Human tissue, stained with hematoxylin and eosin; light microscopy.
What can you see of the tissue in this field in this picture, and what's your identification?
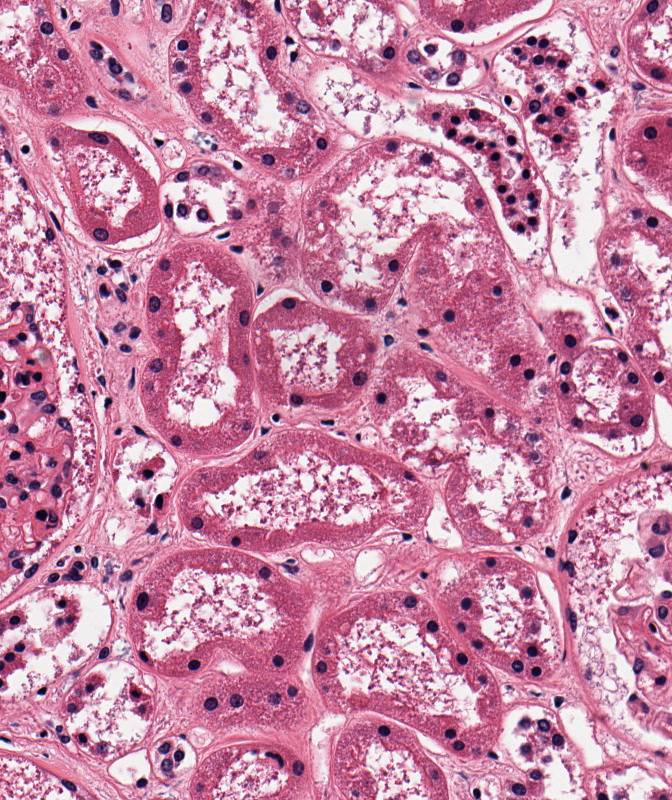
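Closely packed tubules fill the field, cut in round, oval and elongated profiles. Lining is a single layer of cuboidal to low columnar cells. Cytoplasm abundant, granular, deeply eosinophilic. One round, dark nucleus per lining cell, set toward the outer side of the tubule. Renal cortex.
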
